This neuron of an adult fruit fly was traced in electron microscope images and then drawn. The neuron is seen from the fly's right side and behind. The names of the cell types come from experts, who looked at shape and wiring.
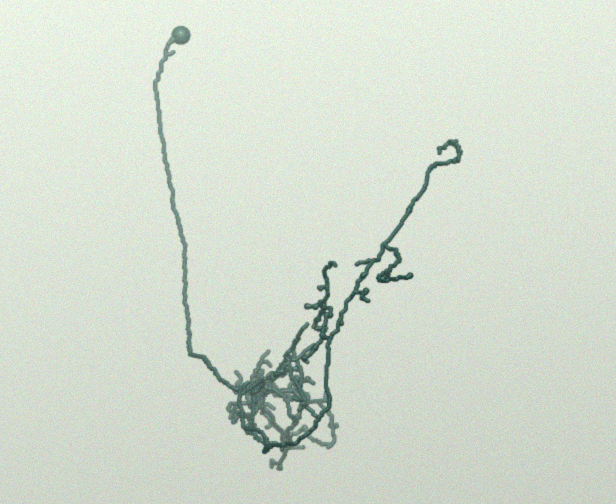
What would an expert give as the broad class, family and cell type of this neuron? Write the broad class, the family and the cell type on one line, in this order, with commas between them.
central-brain intrinsic neuron, hemilineage LHl4_posterior, PLP115_b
